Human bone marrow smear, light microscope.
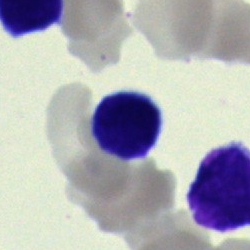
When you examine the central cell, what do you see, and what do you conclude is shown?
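A round, smooth outline bounds the cell. Its chromatin stains an even, dense, deep purple. No nucleoli can be seen within the nucleus, and no granules are visible anywhere in the cell. This cell is a lymphocyte.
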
